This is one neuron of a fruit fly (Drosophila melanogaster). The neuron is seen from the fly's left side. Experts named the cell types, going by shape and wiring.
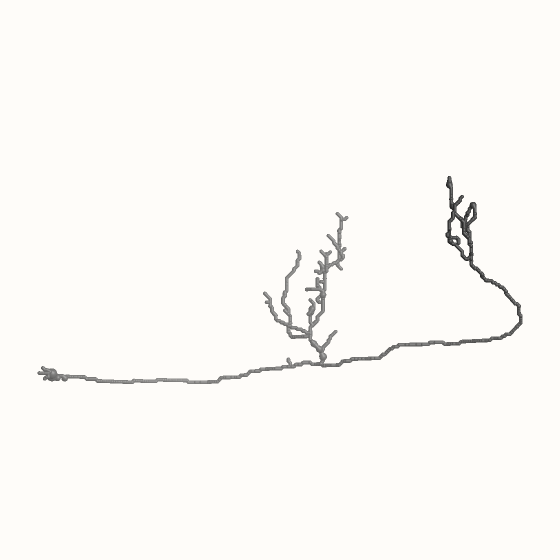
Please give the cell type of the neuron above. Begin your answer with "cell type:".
cell type: Tm33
